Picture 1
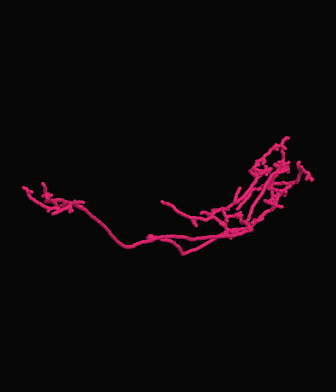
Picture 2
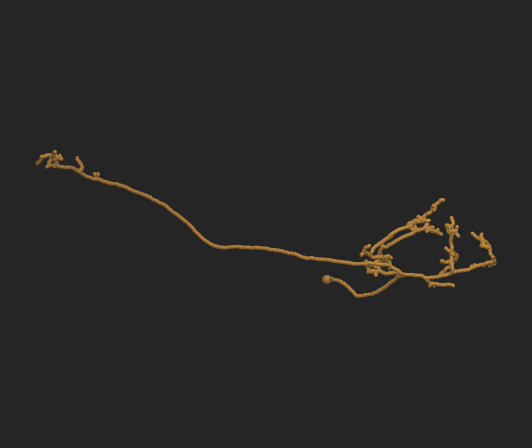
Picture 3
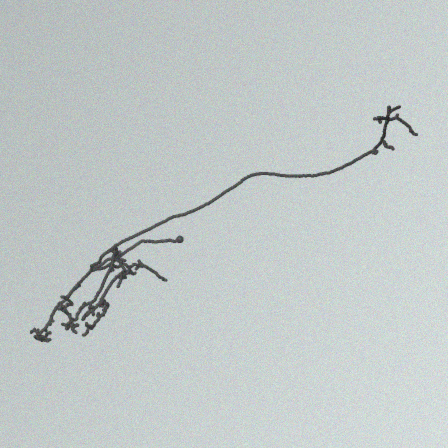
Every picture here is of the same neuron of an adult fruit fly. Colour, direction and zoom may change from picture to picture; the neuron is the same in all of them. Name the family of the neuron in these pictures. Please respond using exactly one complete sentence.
Among the members of family hemilineage 08B is this neuron.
